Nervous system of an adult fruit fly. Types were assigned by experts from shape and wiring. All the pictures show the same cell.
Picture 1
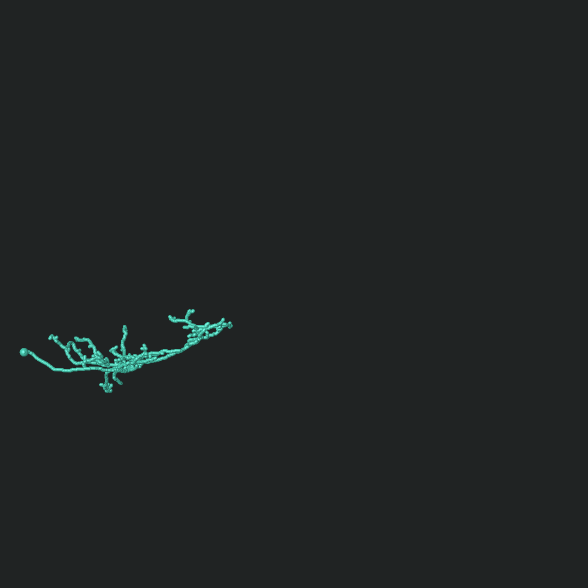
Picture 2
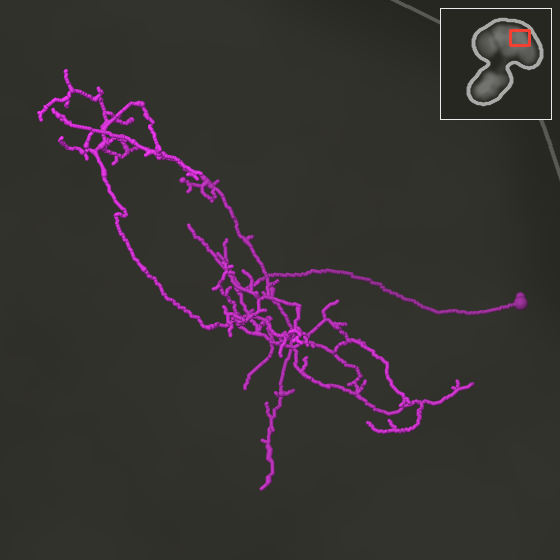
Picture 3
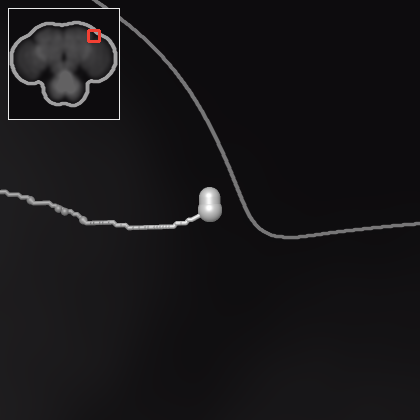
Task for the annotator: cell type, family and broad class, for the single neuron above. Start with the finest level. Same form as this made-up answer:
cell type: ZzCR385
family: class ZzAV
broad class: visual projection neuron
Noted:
cell type: LHPV6f5
family: hemilineage LHp2
broad class: central-brain intrinsic neuron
